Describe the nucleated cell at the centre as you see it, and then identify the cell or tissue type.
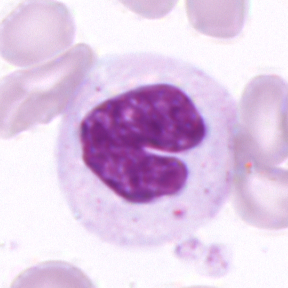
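Notice first the round, smooth outline of this cell. Now look at the nucleus: a deep notch cuts into it from the right side. In the cytoplasm you'll find sparse, fine reddish granules, and no vacuoles. This cell is a band neutrophil.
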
